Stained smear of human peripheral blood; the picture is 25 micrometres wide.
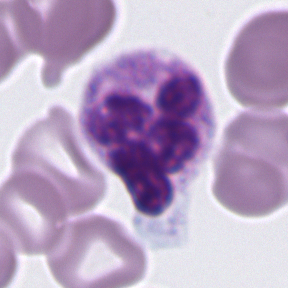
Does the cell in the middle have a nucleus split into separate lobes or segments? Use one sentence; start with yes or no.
Yes, the nucleus of this cell is divided into two or more lobes.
